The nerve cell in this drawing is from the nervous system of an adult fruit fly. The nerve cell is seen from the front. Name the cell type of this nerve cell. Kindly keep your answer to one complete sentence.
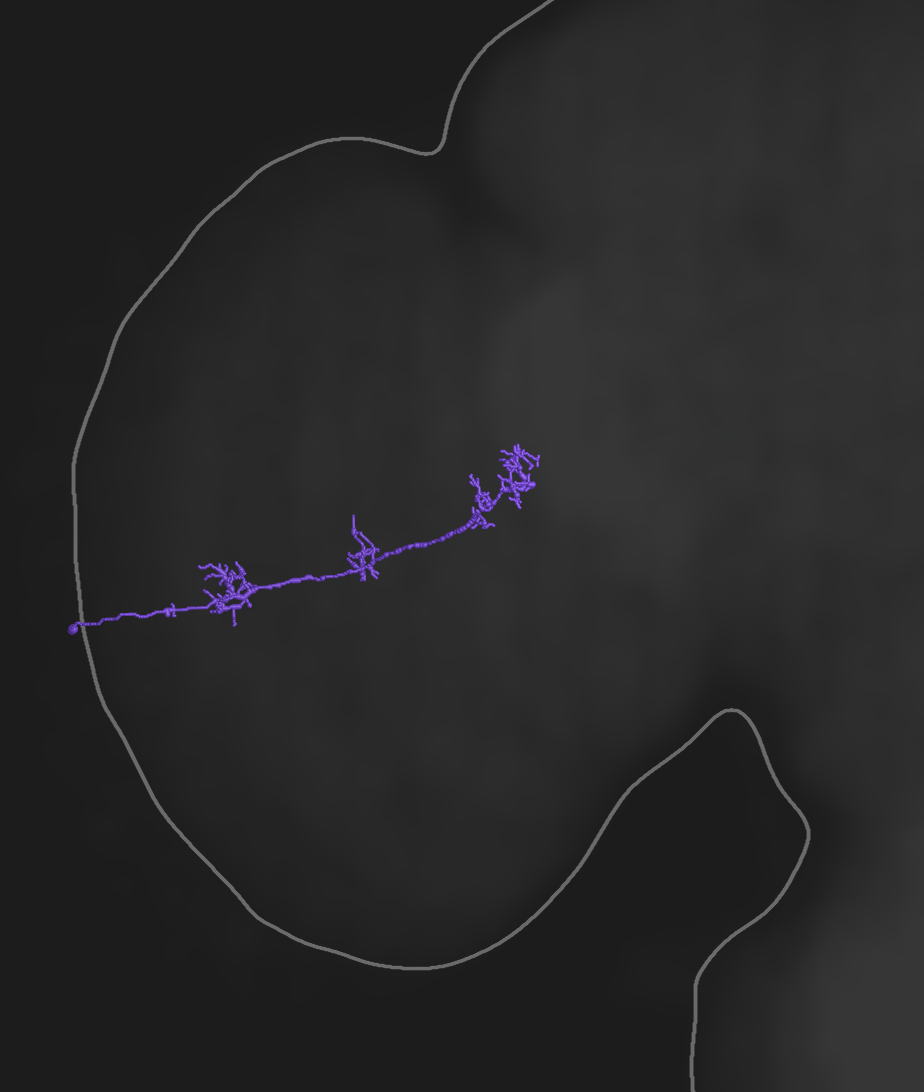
The nerve cell is typed under the name TmY17.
